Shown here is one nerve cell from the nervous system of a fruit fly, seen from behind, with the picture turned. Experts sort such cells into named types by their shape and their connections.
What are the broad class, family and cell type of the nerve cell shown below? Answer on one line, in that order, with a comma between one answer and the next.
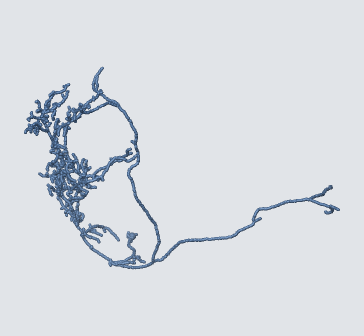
central-brain intrinsic neuron, hemilineage SMPad1, SIP104m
